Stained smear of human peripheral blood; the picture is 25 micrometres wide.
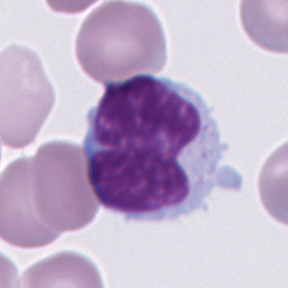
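Large granular lymphocyte at the centre of the field. Notice the deep notch on the right side of the nucleus, dividing it into an upper and a lower lobe. The nucleus itself lies off-centre, pushed toward the left edge of the cell. Around it the cytoplasm is pale bluish-grey, and the cell's edge is irregular and finely ragged rather than smooth.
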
